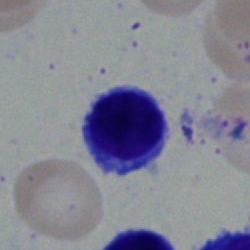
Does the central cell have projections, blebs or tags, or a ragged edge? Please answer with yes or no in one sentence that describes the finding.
Yes, there is a ragged or frayed outline, or there are projections, blebs or tags, on this cell.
